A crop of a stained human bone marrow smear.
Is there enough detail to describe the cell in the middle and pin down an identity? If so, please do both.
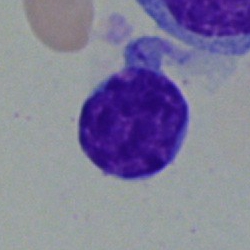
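A round outline bounds the cell. Its chromatin is dark purple and coarsely clumped. Around the nucleus only a very scant rim of cytoplasm is visible, and no granules are seen within it. The cell is a lymphocyte.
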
